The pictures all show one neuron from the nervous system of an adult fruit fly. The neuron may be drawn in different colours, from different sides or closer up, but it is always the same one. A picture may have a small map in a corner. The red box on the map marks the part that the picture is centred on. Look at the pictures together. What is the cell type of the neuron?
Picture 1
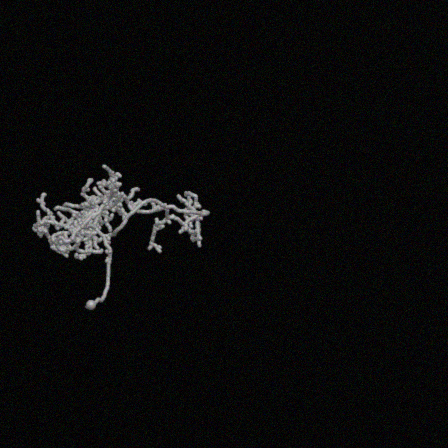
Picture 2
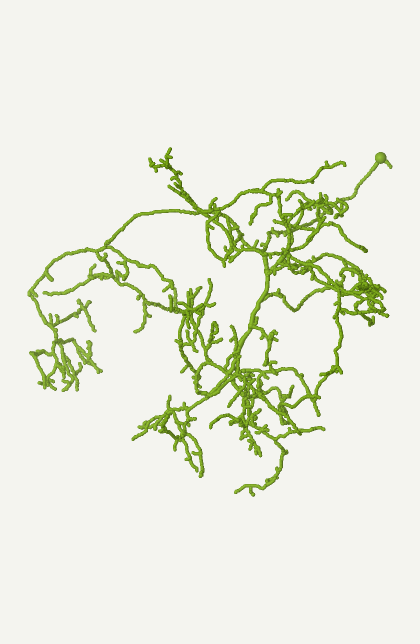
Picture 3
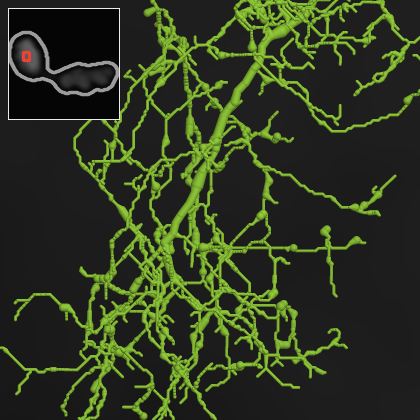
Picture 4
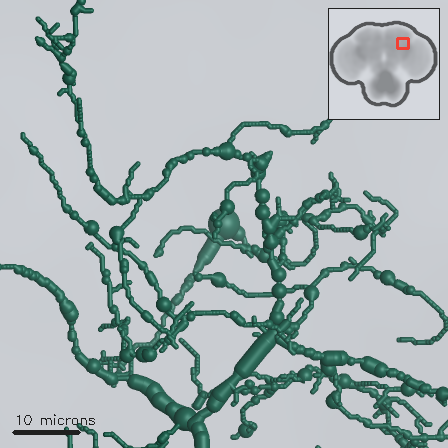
AVLP706m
